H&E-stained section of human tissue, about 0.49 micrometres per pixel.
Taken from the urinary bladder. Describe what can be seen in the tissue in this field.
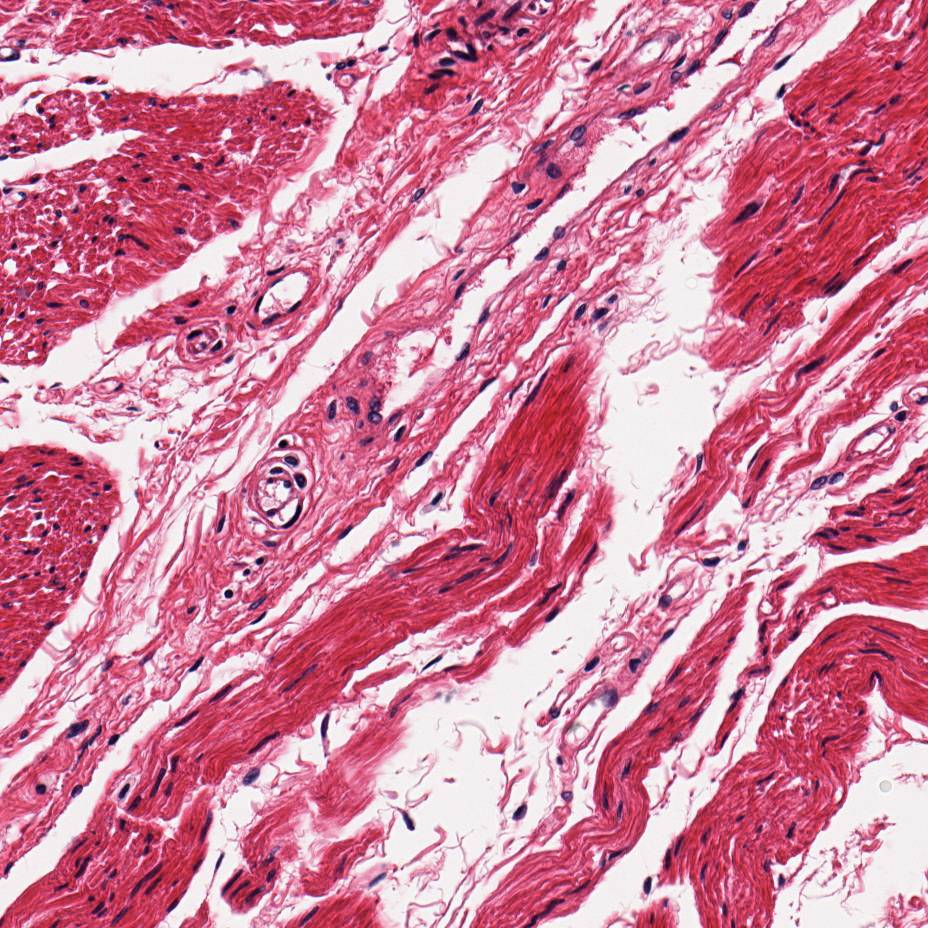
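Smooth muscle makes up the fibre bundles, with elongated dark nuclei lying parallel to the fibres. At the upper left and along the left edge, bundles are cut across, giving many small round profiles with scattered nuclei. Between the bundles lies loose, pale pink connective tissue of wavy collagen fibres with sparse spindle-shaped nuclei. No surface in the field is lined by epithelium.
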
